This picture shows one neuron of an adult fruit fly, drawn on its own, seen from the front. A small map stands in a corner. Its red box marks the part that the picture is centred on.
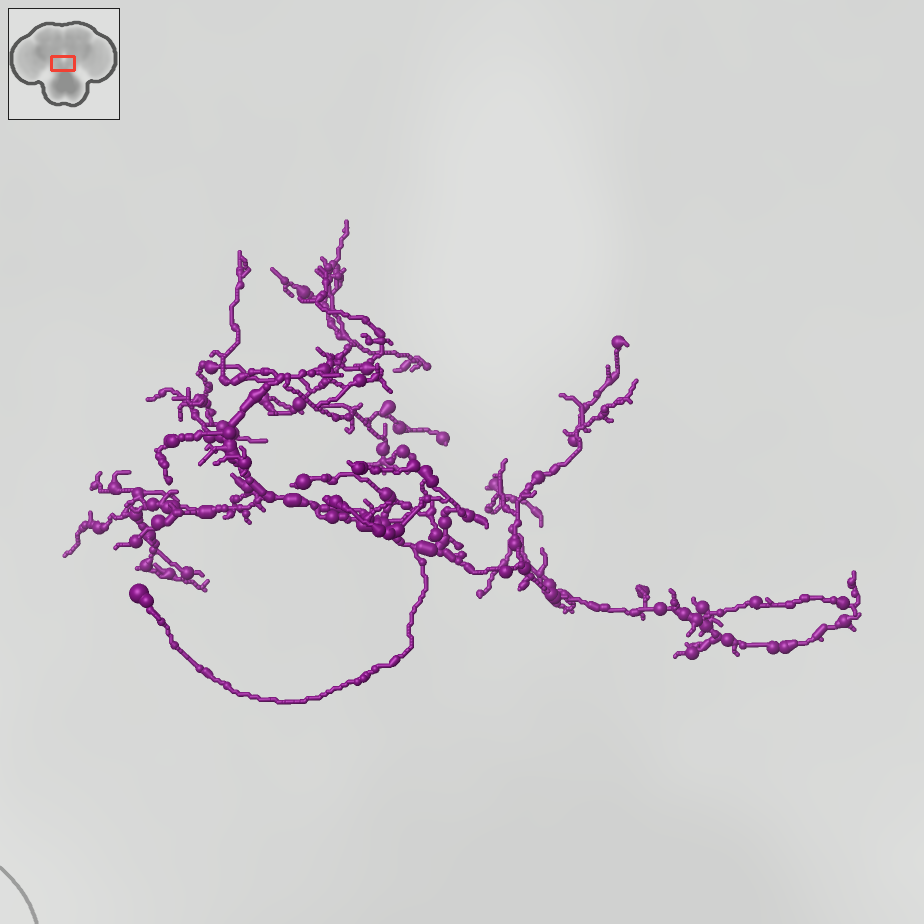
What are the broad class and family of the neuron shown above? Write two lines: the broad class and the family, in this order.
central-brain intrinsic neuron
hemilineage TRdm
